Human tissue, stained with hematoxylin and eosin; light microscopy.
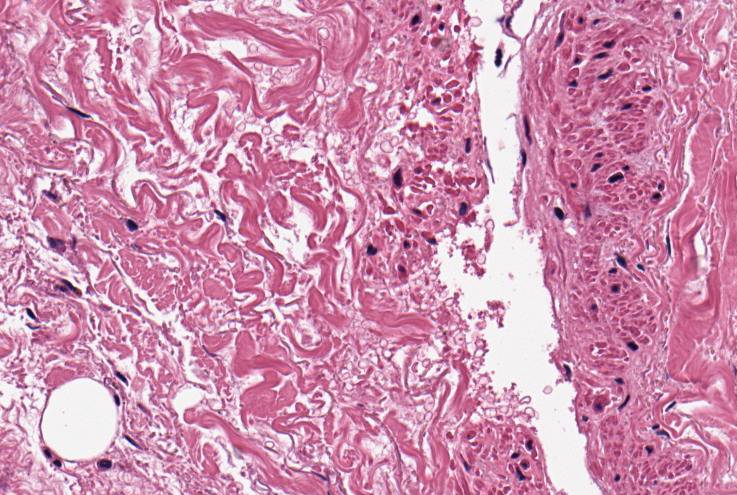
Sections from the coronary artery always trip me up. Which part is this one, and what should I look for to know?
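That's the tunica adventitia. Wavy pink collagen bundles run in many directions through the left and centre, holding only a few thin, dark spindle nuclei.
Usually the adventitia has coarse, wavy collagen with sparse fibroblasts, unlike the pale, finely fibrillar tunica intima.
There's a single empty fat cell at lower left, and a compact band of dark-nucleated cells on the right.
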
